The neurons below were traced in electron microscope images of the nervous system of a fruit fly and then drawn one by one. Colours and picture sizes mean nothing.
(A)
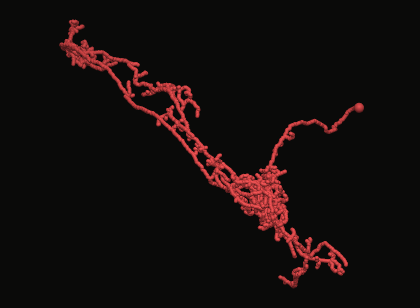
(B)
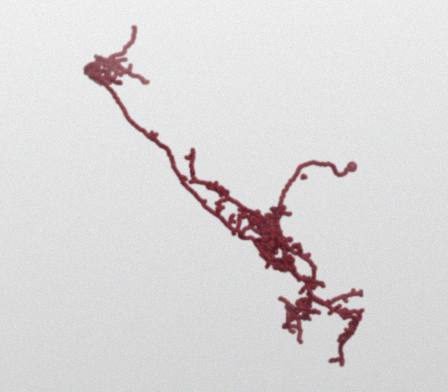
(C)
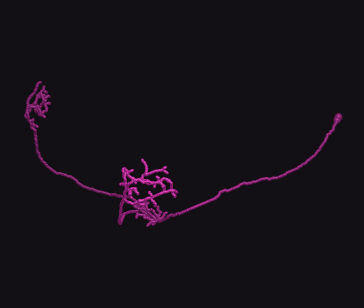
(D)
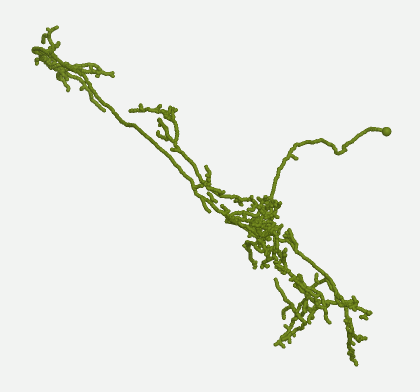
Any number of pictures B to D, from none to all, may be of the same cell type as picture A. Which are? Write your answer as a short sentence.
Picture B and picture D are of the same cell type.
